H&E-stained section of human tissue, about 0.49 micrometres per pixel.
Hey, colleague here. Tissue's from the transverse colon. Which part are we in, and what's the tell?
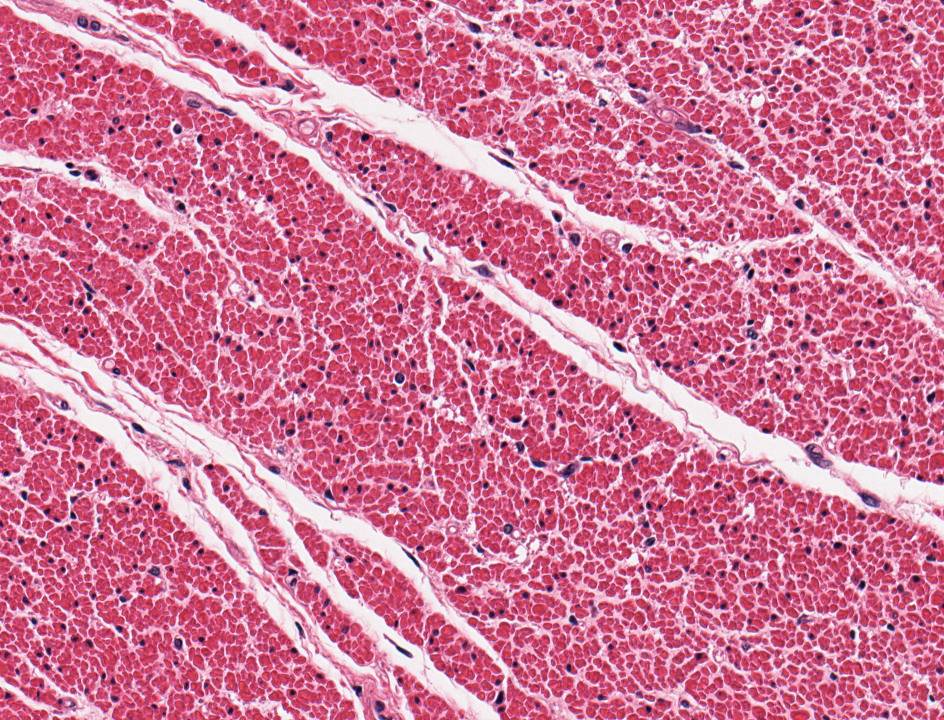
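Smooth muscle. Small, closely packed profiles, rounded to polygonal and of varying size, fill the bundles throughout.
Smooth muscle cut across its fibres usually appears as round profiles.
Only a minority of profiles contain a nucleus; these nuclei are small, round and dark. Thin connective tissue strands with elongated dark nuclei line the clefts between bundles. A few small vessels sit in these septa, for example in the upper centre.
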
